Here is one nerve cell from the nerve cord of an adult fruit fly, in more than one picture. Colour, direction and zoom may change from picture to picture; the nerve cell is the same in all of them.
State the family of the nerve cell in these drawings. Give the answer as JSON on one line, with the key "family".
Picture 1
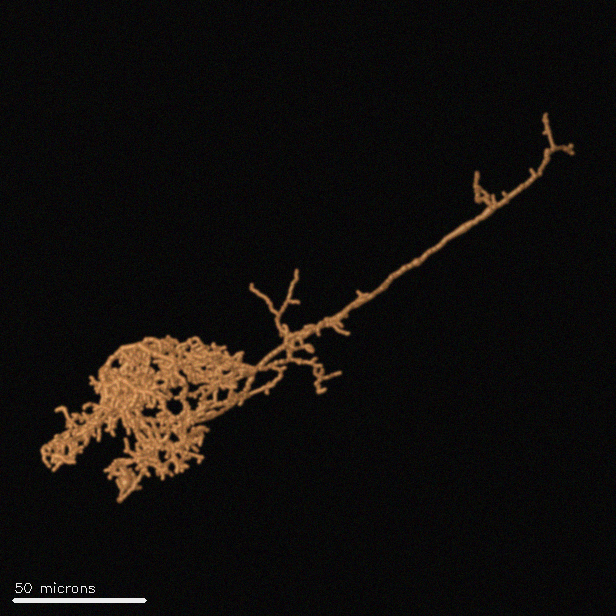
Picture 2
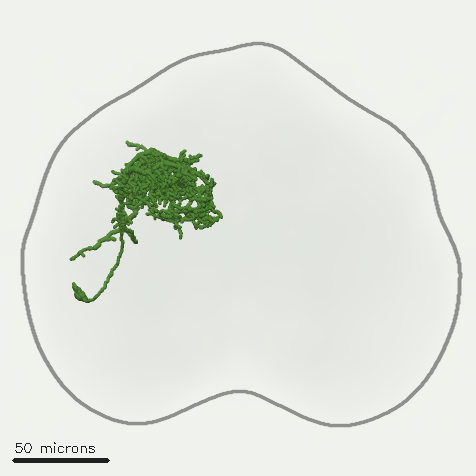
{"family": "hemilineage 03B"}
